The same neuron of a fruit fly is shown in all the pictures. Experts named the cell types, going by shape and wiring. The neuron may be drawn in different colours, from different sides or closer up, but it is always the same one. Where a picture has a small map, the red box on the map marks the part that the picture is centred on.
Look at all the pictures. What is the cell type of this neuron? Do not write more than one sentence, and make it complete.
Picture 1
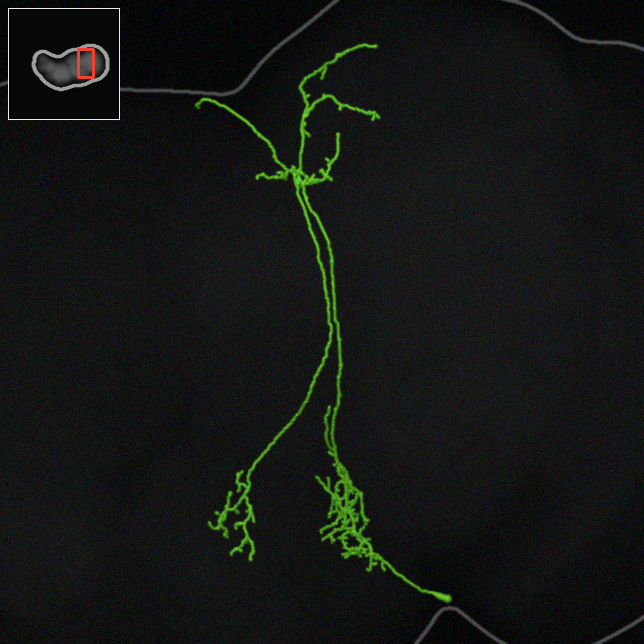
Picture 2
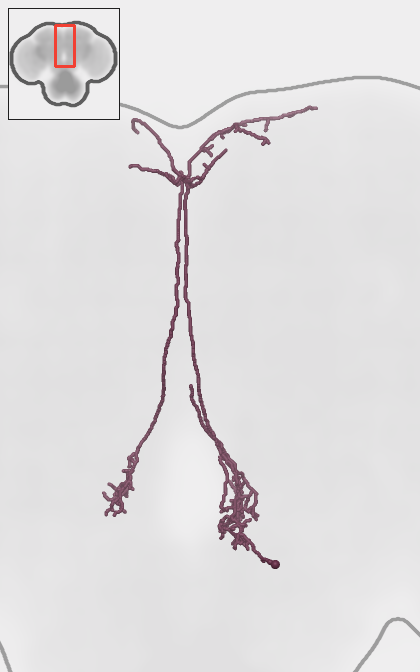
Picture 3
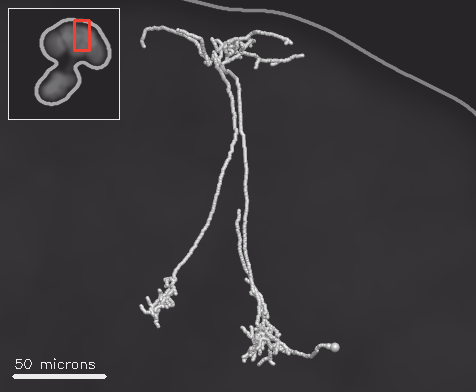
For this neuron, the cell type is SMP740.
